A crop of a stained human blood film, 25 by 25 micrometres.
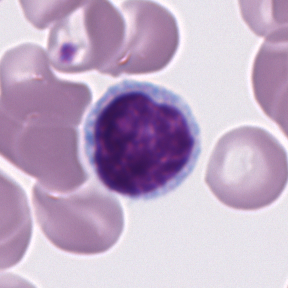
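Typical lymphocyte, the cell in the middle of this stained smear of human peripheral blood. Notice first that its outline is round. Then see how the nucleus fills most of the cell, its chromatin dark purple and coarsely clumped. Now look over the cytoplasm: no distinct granules are seen there.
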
